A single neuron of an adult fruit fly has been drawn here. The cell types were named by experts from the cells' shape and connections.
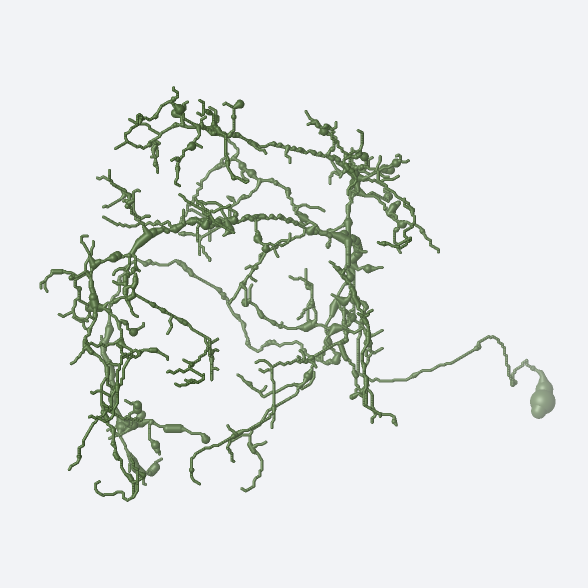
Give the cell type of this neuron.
IN20A.22A024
